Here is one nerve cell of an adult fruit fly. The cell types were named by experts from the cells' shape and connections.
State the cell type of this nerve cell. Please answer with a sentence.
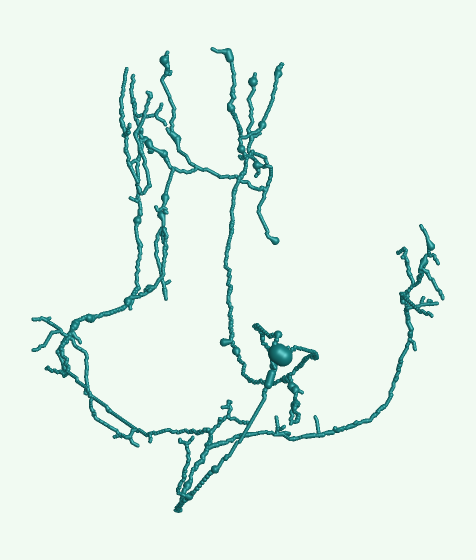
The cell type is SMP016_b.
